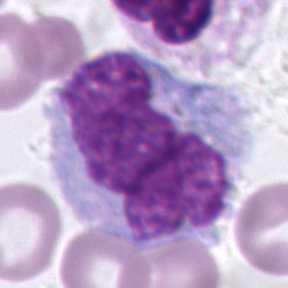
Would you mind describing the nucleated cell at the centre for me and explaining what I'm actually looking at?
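Notice that the outline of the nucleated cell at the centre is irregular rather than round. Its nucleus is deeply indented into lobes lying along a line from upper left to lower right. The broadest area of cytoplasm sits to the upper right of the nucleus, and there aren't any distinct granules in it. That's a monocyte.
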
